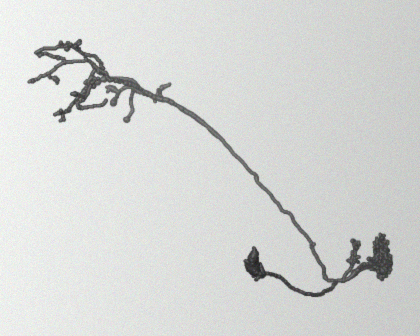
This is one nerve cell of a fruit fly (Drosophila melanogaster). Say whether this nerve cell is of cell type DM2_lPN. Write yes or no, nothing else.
yes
